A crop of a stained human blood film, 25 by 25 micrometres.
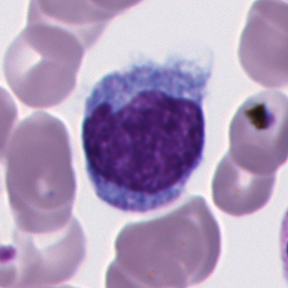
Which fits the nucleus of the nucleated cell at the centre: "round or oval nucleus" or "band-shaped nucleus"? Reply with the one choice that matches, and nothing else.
Round or oval nucleus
